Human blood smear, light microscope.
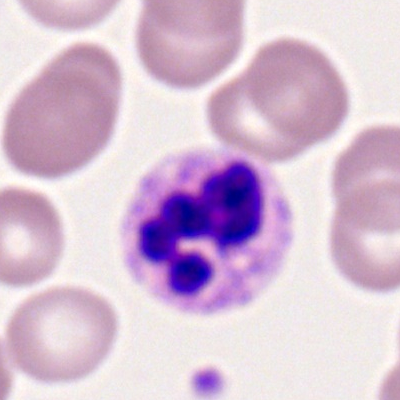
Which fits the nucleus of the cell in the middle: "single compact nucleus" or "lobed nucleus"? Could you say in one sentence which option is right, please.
Its nucleus is formed by two or more separate lobes or segments.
